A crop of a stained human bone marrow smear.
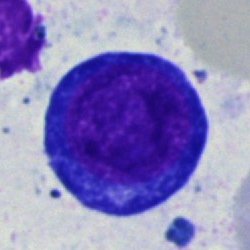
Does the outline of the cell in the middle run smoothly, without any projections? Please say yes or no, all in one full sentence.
Yes, along its outline the cell is smooth, with no projections.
